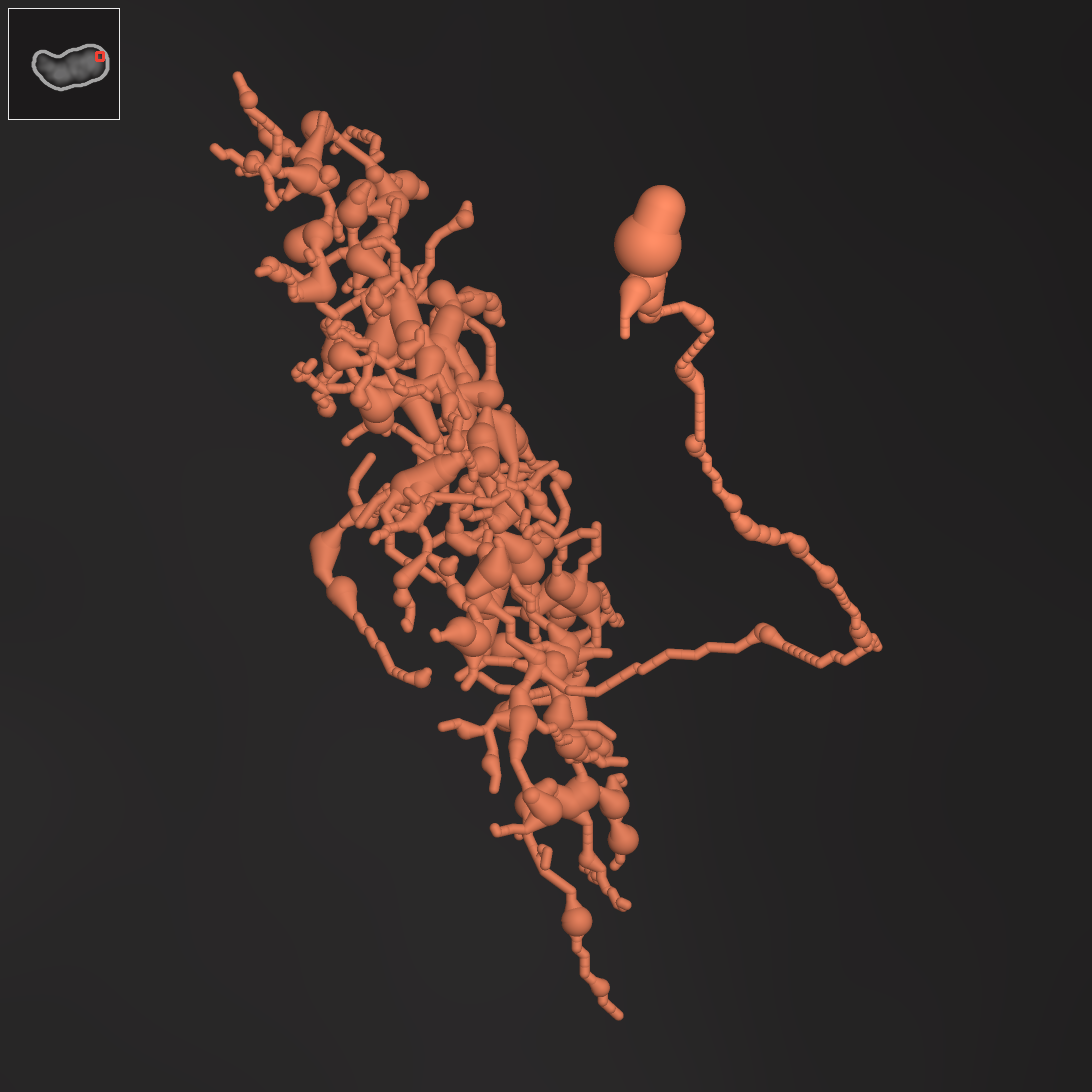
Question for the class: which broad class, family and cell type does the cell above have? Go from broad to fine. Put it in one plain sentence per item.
An optic-lobe intrinsic neuron of the Dm family, type Dm12.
